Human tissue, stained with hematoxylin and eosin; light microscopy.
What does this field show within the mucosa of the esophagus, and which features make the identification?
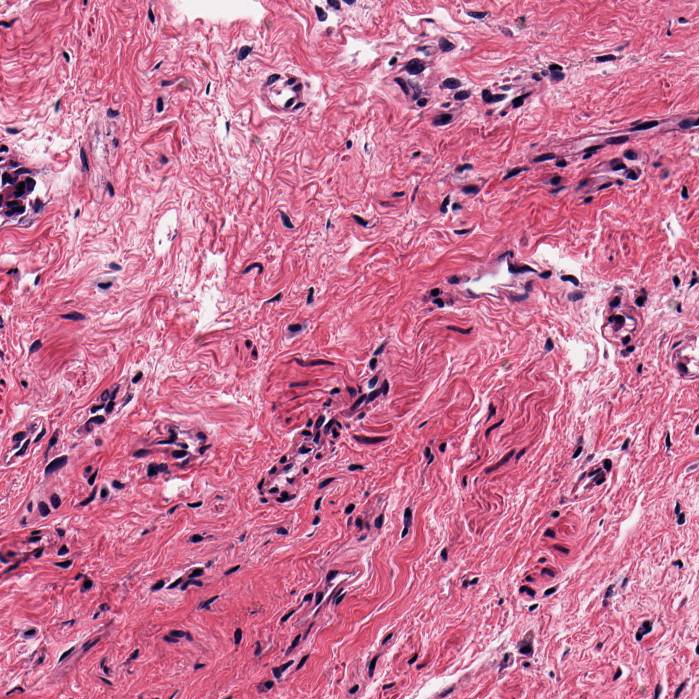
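Loose connective tissue. Dense pink collagen in wavy bundles, interlacing in varying directions, fills the field.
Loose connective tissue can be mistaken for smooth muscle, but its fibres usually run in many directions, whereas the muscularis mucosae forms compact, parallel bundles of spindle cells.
Scattered cells between the bundles: thin, dark, elongated spindle-shaped nuclei. No epithelium; no fat cells.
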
